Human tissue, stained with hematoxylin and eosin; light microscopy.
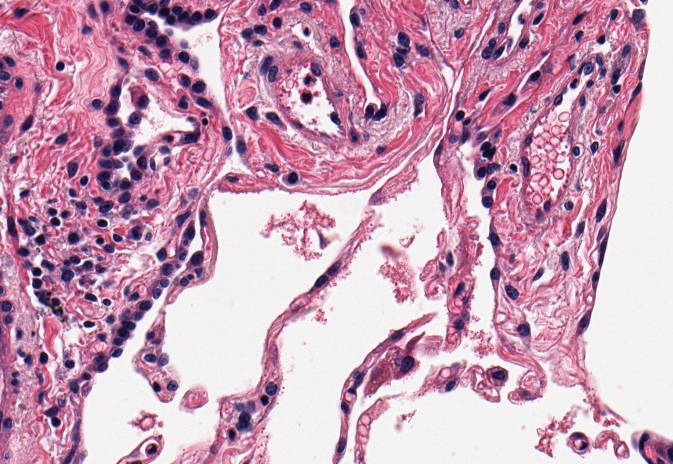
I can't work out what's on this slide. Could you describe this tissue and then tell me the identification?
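Lower centre: big empty white spaces divided by thin, delicate walls lined with flattened cells. Upper right, a long vertical vessel packed with pale pink red blood cells. On the left, a dense crowd of small, round, dark nuclei with scant cytoplasm. This is lung.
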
